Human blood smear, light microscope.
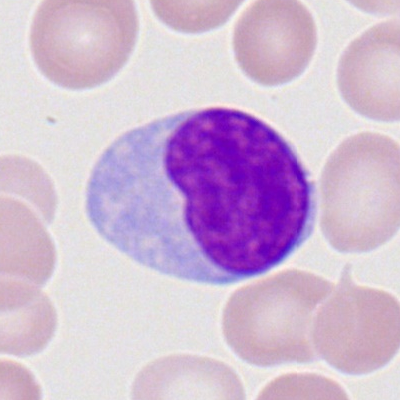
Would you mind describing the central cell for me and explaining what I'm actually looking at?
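The nucleus sits toward the right side of the cell and has a shallow notch on its left edge, facing the cytoplasm. Its chromatin is dark purple and coarsely clumped. A broad area of cytoplasm fills the left side of the cell. This is a lymphocyte.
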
